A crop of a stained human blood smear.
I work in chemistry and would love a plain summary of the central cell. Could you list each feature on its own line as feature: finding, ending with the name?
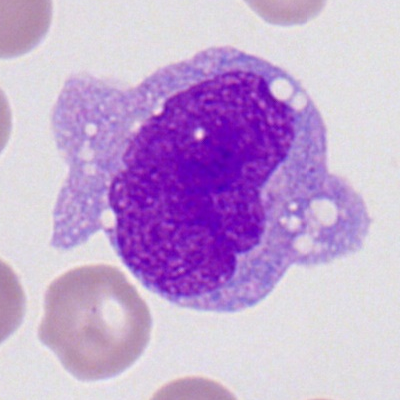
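Nucleus: folded, indented, irregularly lobed
Chromatin: fine and lacy, not in coarse dark clumps
Granules: many, very fine, pinkish-purple, dusting the cytoplasm
Vacuoles: several, clear, round; largest toward the right
Name: monocyte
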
